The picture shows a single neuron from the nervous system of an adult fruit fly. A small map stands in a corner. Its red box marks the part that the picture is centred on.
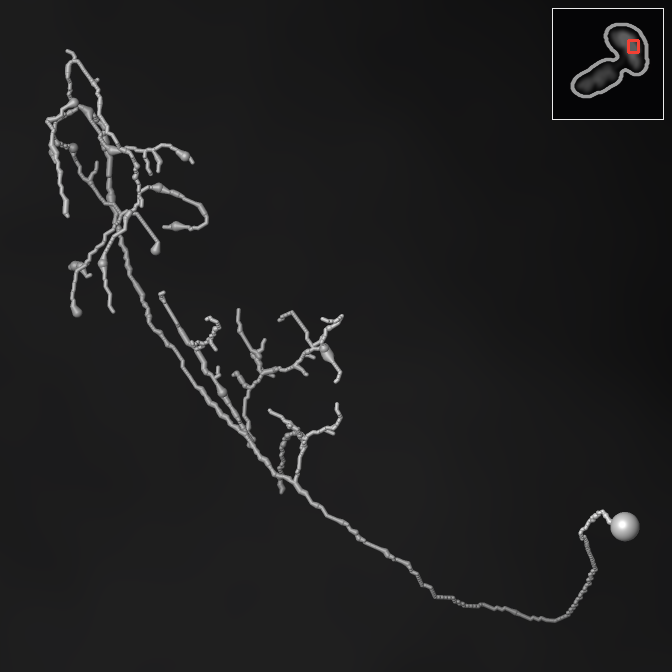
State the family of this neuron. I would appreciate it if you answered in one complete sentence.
The family grouping of the neuron is hemilineage SLPal3_and_SLPal4_dorsal.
